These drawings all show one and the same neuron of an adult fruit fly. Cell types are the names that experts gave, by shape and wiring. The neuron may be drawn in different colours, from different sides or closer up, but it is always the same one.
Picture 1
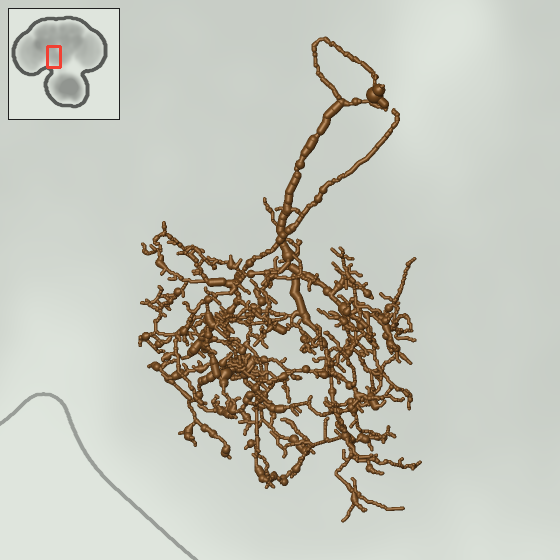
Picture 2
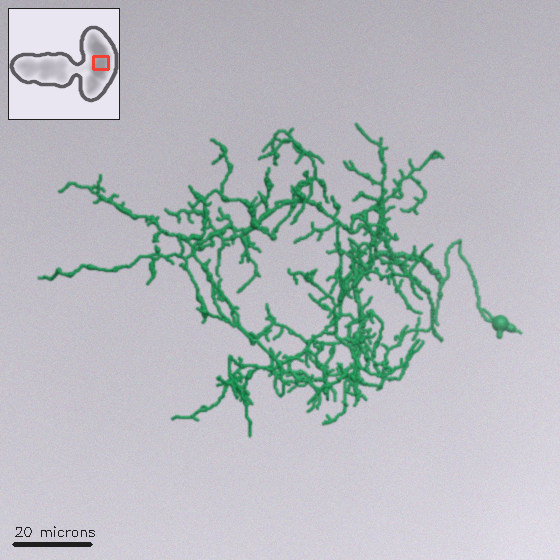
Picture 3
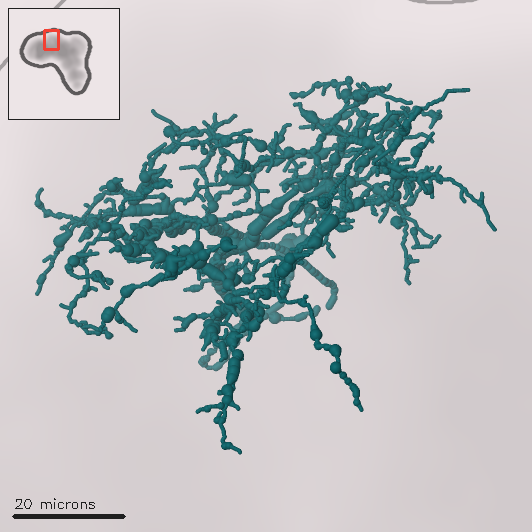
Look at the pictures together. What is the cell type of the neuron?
GNG185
